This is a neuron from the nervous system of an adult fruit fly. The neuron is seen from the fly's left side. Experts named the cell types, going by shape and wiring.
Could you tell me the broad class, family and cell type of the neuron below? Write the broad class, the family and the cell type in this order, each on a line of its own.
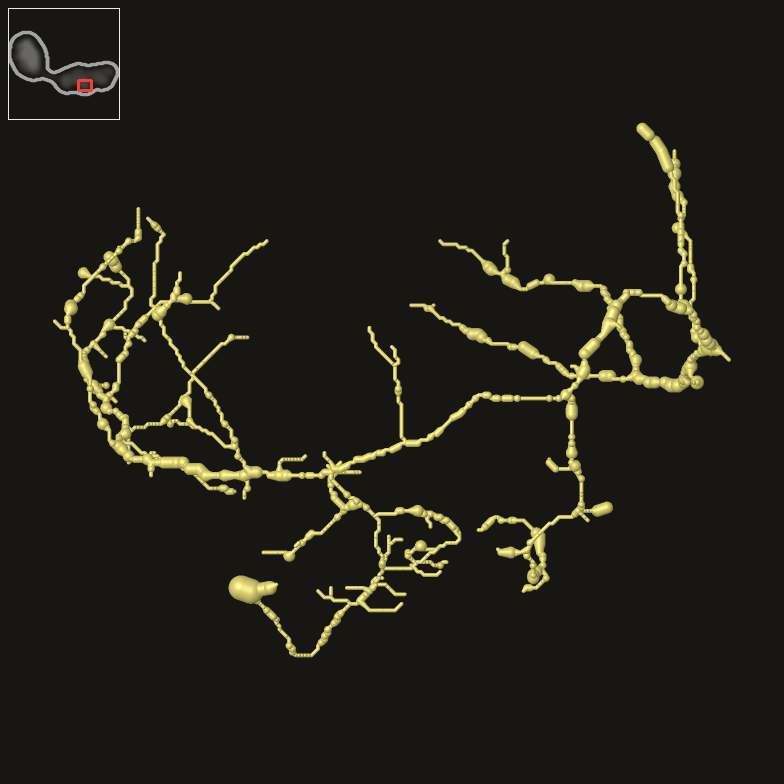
nerve-cord intrinsic neuron
hemilineage 13A
IN13A044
